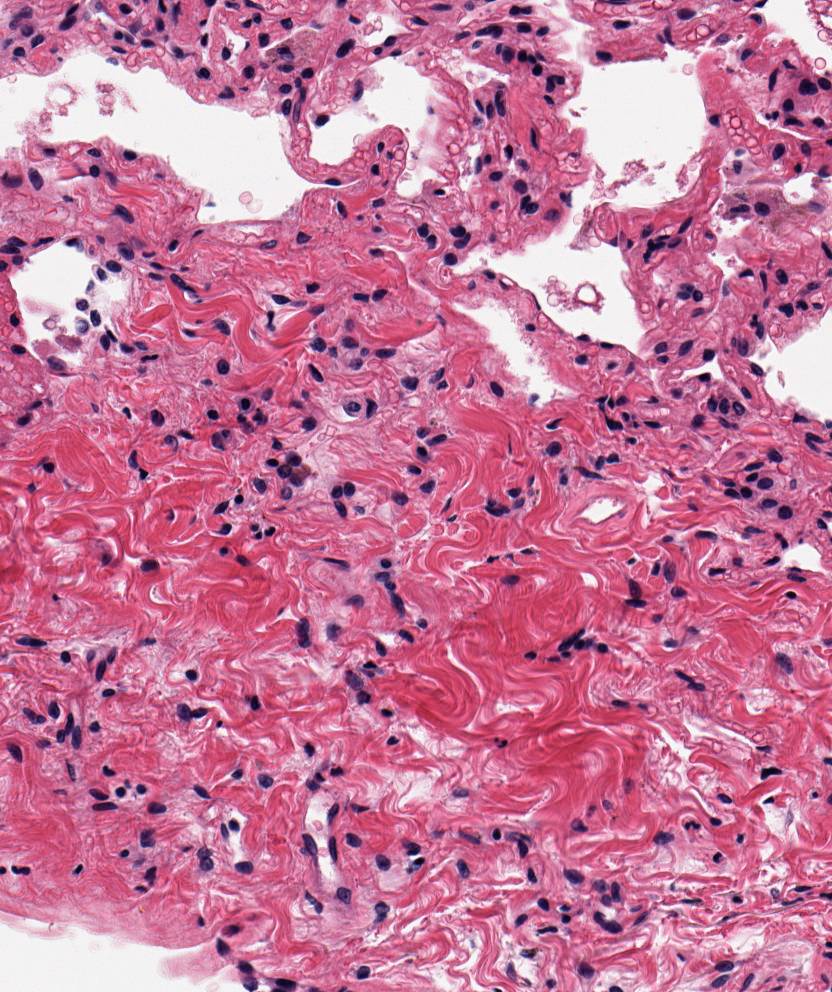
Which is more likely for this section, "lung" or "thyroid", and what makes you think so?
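Lung. Upper third of field: irregular open spaces separated by thin tissue partitions, which fits lung rather than thyroid.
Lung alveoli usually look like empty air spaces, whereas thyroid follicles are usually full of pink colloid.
Lower two-thirds: solid fibrous tissue, collagen bundles wavy and swirling in many directions, staining a strong pink-red with eosin. A few brown granules in the stroma just left of centre.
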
